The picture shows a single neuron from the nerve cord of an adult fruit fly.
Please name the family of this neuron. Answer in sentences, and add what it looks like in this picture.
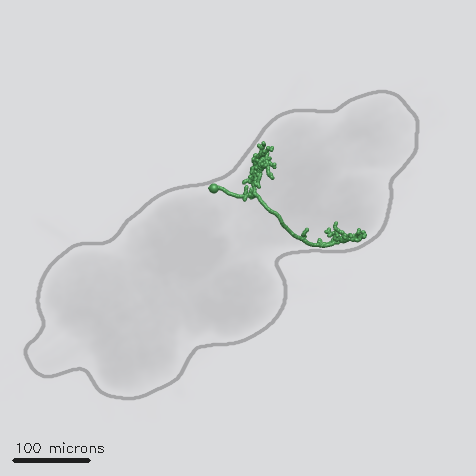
The family is hemilineage 01A. Its broad class is nerve-cord intrinsic neuron. By the scale bar it is about 200 microns wide in this view. In this view it is wider than it is tall.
